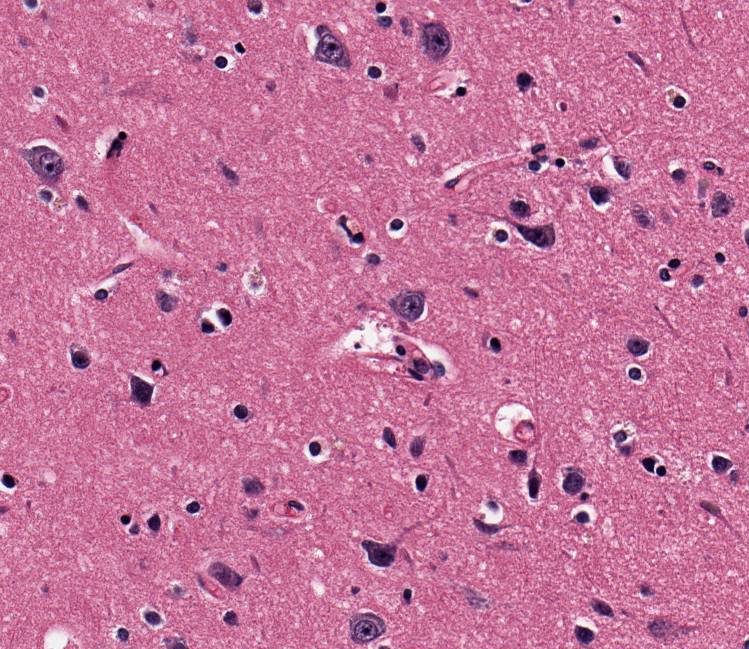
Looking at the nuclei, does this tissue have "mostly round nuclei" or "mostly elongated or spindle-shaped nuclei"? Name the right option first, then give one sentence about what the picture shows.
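Mostly round nuclei. Small round dark nuclei with scant visible cytoplasm far outnumber the neurons across the field.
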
